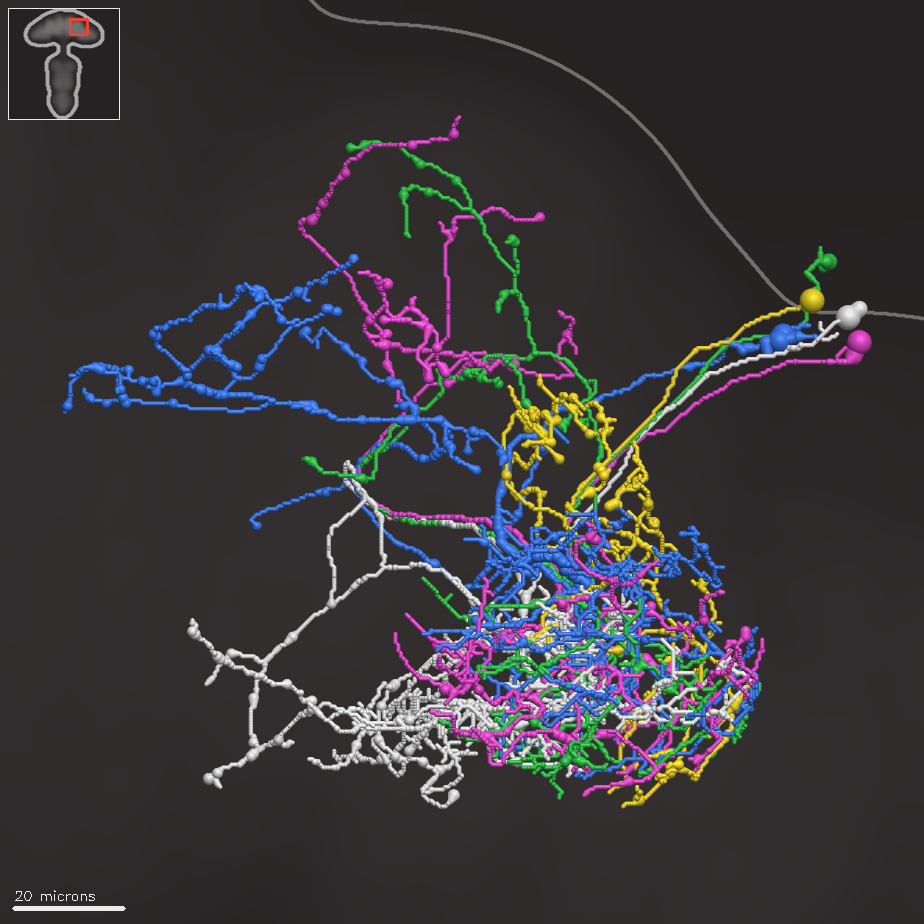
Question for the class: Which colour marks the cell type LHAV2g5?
white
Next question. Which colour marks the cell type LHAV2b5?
blue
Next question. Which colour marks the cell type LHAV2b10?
yellow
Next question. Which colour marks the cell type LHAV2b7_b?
green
